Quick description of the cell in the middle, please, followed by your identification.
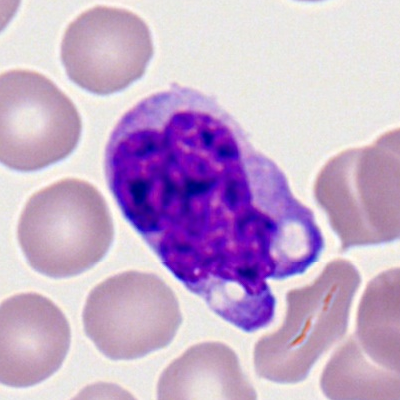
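Irregular rather than smoothly round, the outline of the cell encloses a nucleus that fills most of it. The nucleus itself has an irregular, folded outline. The band of cytoplasm is wider on the right side of the cell than on the left. The cell is a monocyte.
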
